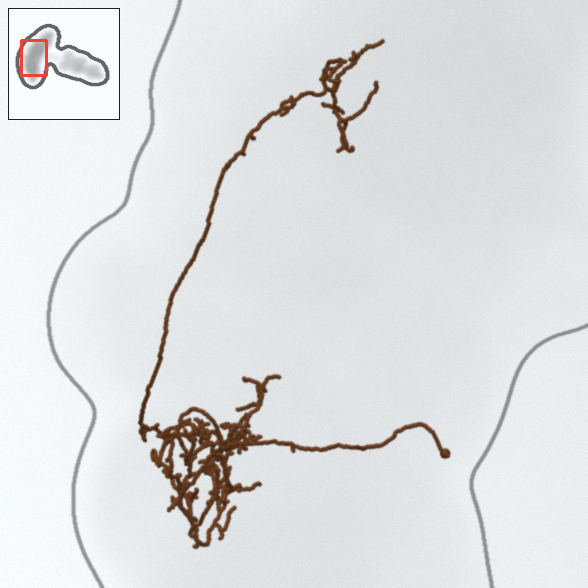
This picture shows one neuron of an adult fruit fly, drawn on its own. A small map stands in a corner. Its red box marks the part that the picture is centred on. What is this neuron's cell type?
pC1_6b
